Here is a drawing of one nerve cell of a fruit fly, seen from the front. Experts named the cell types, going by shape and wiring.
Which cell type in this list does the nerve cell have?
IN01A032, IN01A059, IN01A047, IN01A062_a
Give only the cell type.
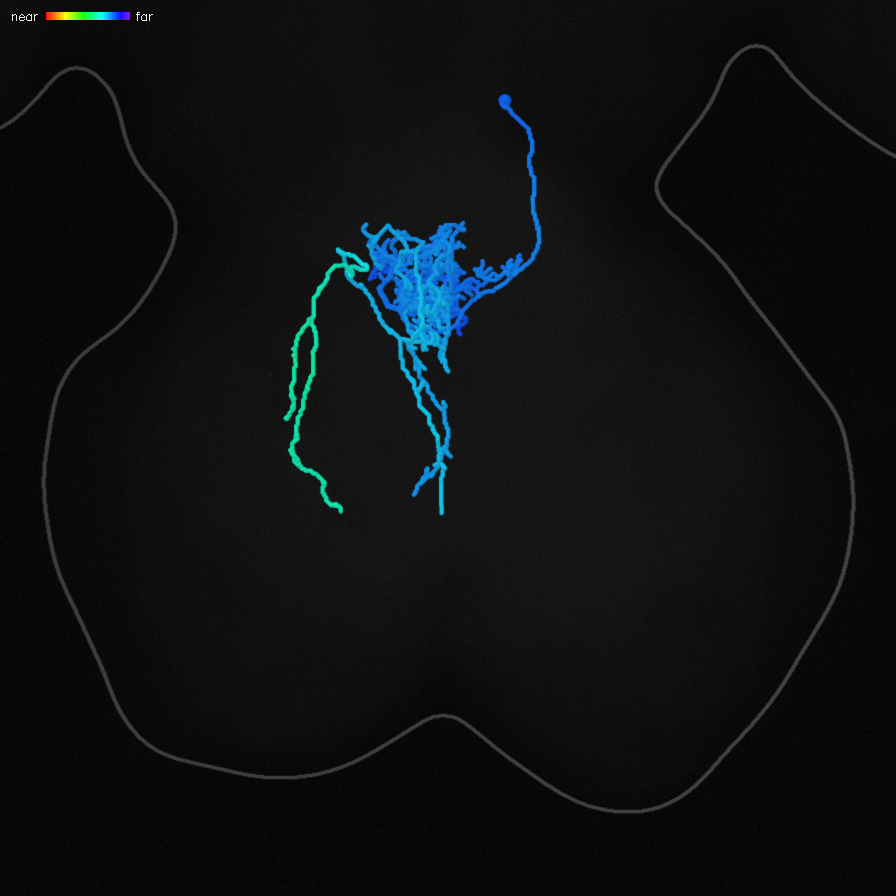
IN01A059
